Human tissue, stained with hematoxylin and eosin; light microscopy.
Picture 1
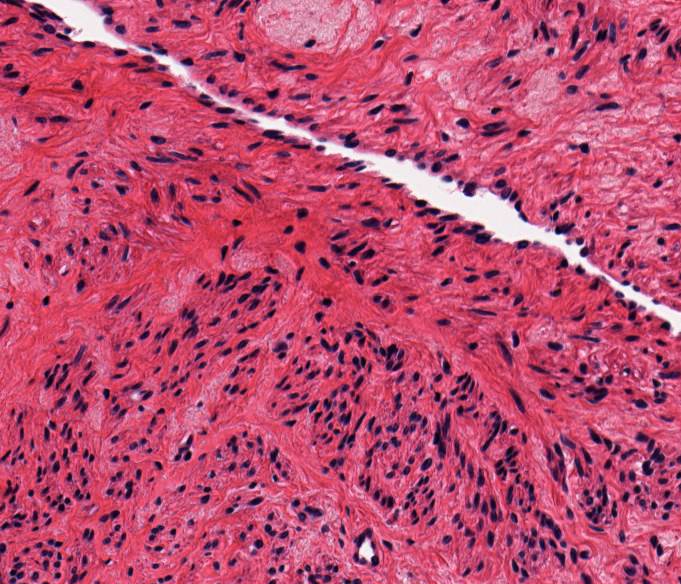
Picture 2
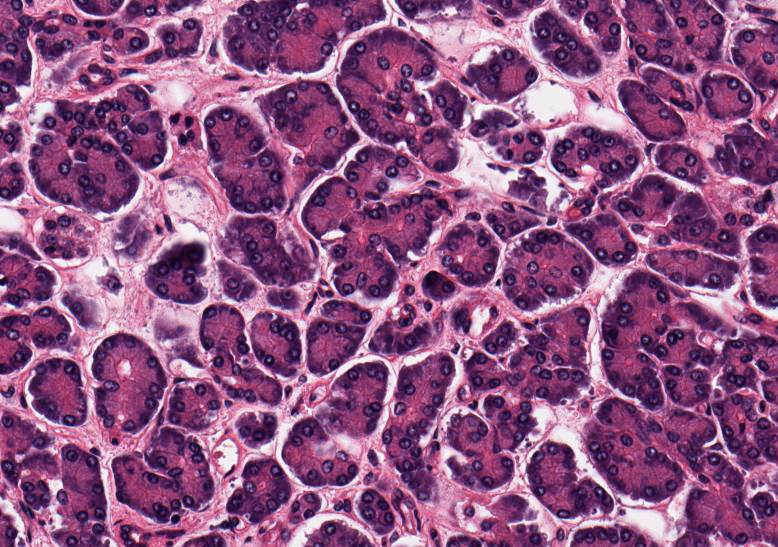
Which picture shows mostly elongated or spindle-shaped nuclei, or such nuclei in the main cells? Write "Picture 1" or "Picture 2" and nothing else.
Picture 1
